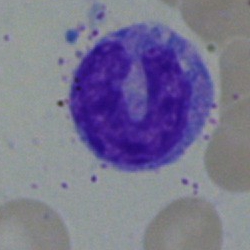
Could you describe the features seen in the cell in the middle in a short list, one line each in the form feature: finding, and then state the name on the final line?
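Nucleus: horseshoe-shaped, deep notch opening toward the top of the picture
Extent: nucleus fills most of the cell
Nucleoli: none visible
Border: round, smooth
Cell type: monocyte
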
